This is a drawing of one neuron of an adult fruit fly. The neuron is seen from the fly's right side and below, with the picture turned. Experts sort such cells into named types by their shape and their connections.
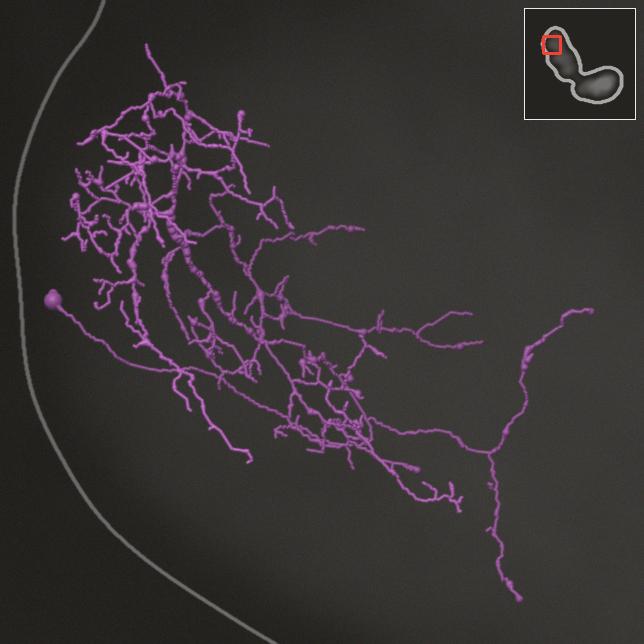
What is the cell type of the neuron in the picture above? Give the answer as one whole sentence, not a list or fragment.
The cell type to which this neuron belongs is IN16B108.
